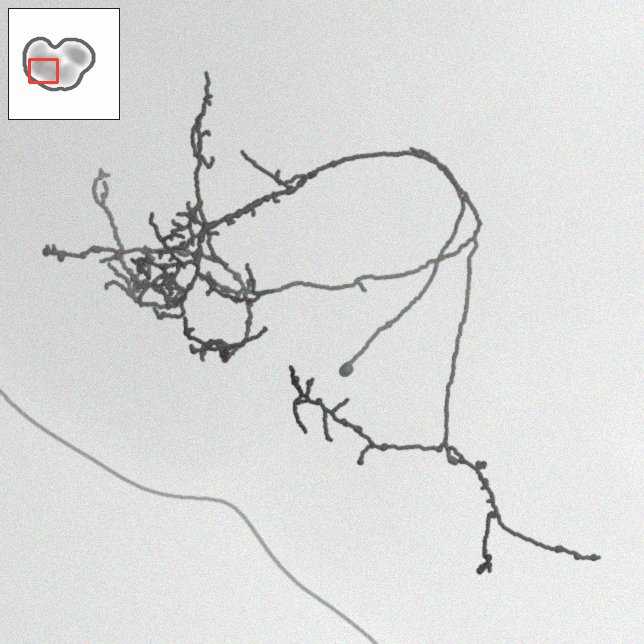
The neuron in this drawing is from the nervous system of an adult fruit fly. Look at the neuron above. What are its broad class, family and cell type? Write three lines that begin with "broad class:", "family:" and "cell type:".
broad class: central-brain intrinsic neuron
family: hemilineage DM1_antero_dorsal
cell type: CRE089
